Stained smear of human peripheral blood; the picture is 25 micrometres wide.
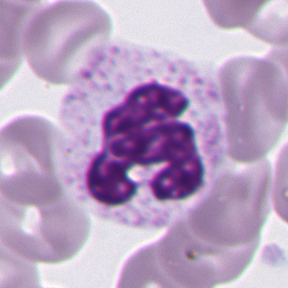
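Segmented neutrophil in a stained smear of human peripheral blood. The cell is round in outline, and its nucleus is divided into several joined lobes with no visible nucleoli. Fine small lilac granules are scattered throughout the cytoplasm.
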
